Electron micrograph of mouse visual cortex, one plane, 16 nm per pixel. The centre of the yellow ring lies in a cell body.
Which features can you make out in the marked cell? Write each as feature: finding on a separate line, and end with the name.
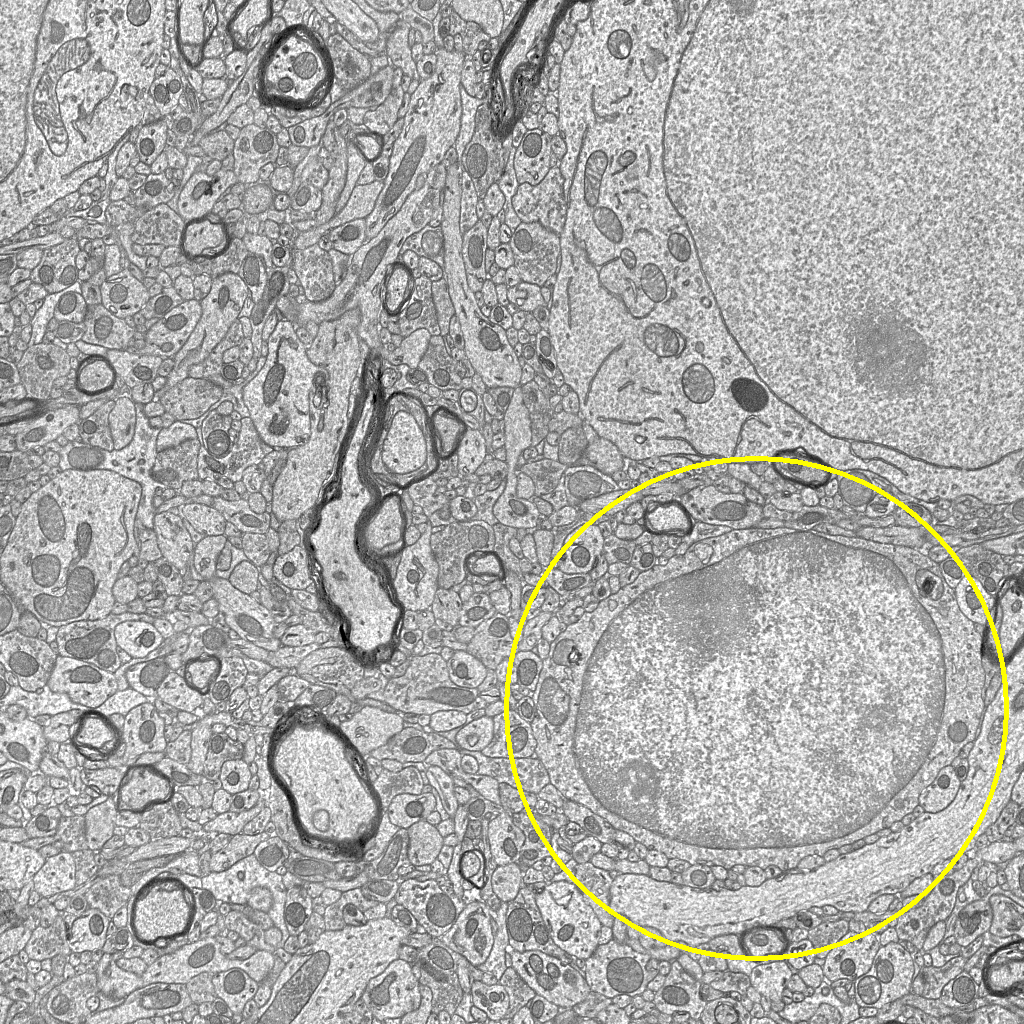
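Shape: an oval nucleus, wider than tall, lying wholly inside the ring
Envelope: runs smoothly, with no deep folds or clefts
Mitochondrion: a small round one in the cytoplasm on the right side of the nucleus
Process: a broad pale band, finely fibrous, curving along the lower side of the body
Name: oligodendrocyte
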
